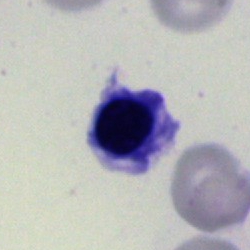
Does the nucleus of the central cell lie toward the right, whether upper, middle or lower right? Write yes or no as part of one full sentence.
No, on the left side of the cell lies its nucleus.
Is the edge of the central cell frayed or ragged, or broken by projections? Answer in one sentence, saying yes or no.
Yes, there is a ragged or frayed outline, or there are projections, blebs or tags, on this cell.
